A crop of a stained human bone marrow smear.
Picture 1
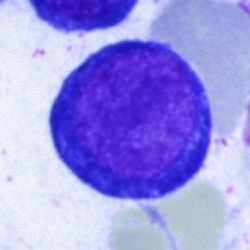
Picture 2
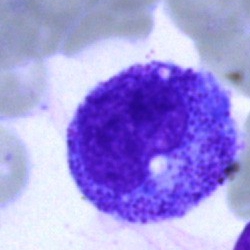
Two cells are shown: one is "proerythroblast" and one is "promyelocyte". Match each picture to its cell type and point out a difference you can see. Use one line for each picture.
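Picture 1: proerythroblast. No granules can be seen in the cytoplasm.
Picture 2: promyelocyte. Numerous purple granules fill the cytoplasm and also lie over the nucleus.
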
